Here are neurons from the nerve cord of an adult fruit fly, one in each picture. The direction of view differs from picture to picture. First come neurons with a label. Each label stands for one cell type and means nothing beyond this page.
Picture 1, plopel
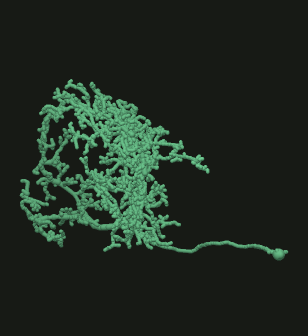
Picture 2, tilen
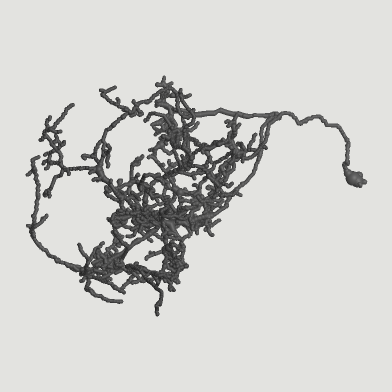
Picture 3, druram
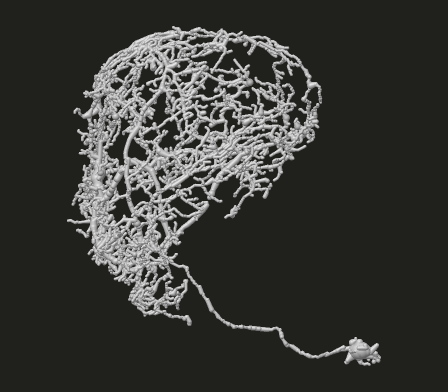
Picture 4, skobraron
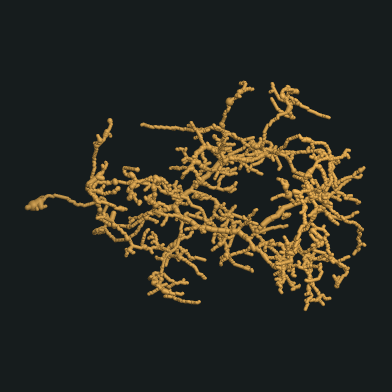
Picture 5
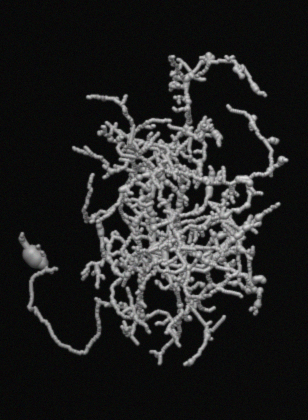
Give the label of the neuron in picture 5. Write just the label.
skobraron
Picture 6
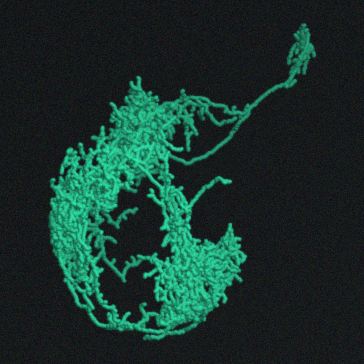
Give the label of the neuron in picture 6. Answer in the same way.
druram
